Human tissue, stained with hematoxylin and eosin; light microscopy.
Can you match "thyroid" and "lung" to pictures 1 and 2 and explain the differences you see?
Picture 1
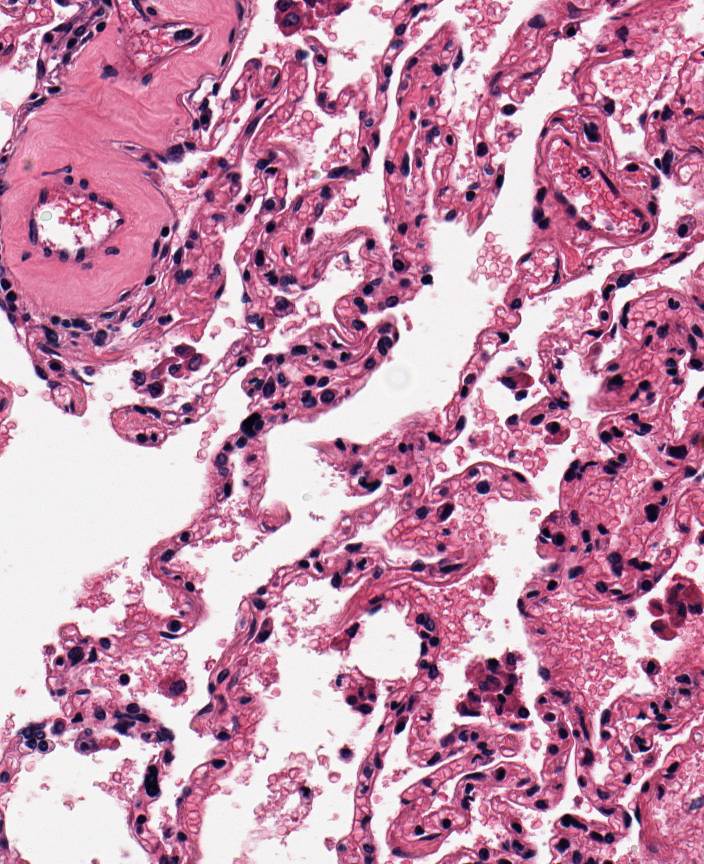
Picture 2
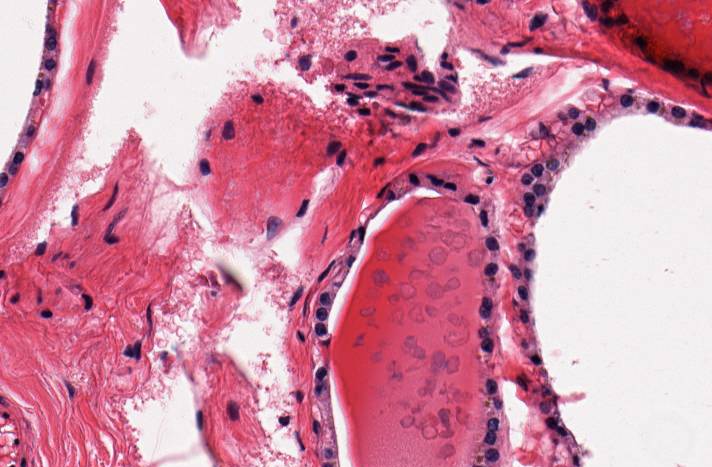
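The lung is shown in picture 1; the thyroid in picture 2. Thin, branching septa, covered by flattened cells with dark, elongated nuclei, separate irregular open spaces. A vessel at the upper left has a thick, homogeneous pink wall much wider than its small lumen. Small clusters of rounded cells with brown-tinged granular cytoplasm occupy spaces at the lower middle and right edge. In the thyroid, a single layer of cuboidal cells with round dark nuclei lines the follicle, whose pink contents show many faint rounded pale outlines.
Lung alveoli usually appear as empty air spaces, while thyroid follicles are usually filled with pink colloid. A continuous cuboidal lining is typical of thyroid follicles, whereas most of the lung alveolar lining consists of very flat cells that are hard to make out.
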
